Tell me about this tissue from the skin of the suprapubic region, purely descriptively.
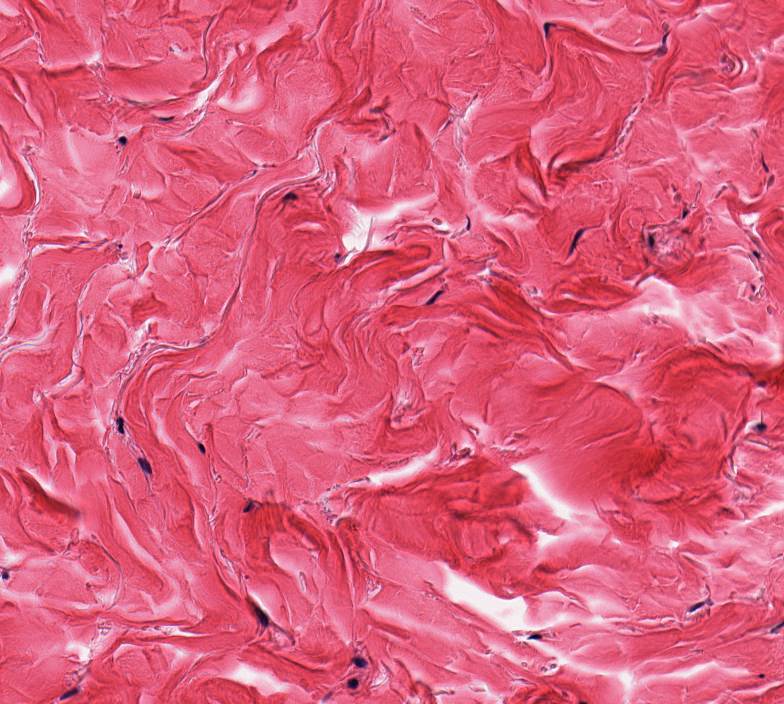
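Thick, deep pink-red collagen bundles fill the entire field, coursing in many directions. The bundles are wavy and curving, not straight. No pale blue ground substance lies between them. Cells are sparse: only small, dark, spindle-shaped fibroblast nuclei are scattered among the bundles.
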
